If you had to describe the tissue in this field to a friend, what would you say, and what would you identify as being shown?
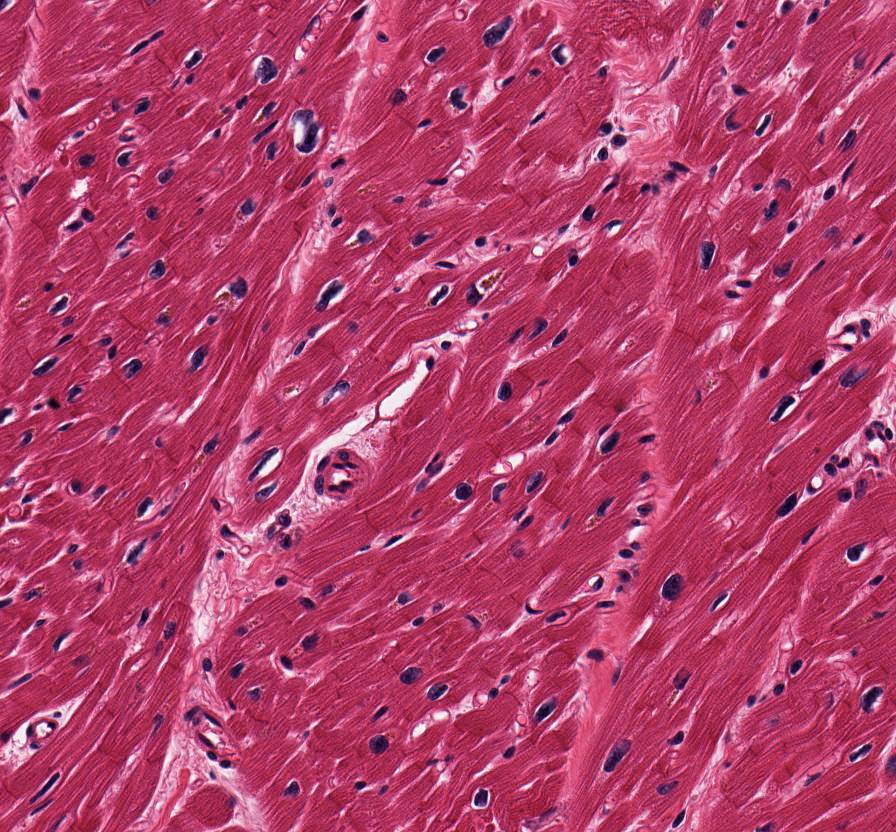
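I see branching muscle fibres that join their neighbours, with dark step-like lines crossing them at intervals. Small golden-brown granules sit at some nuclear ends. Between bundles run thin, pale strands of loose connective tissue with small vessels. This is the left ventricle of the heart.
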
